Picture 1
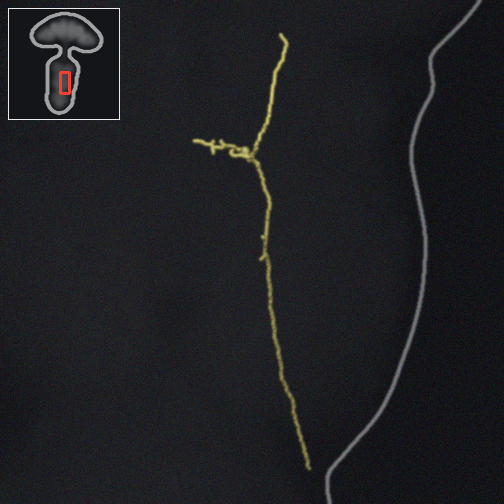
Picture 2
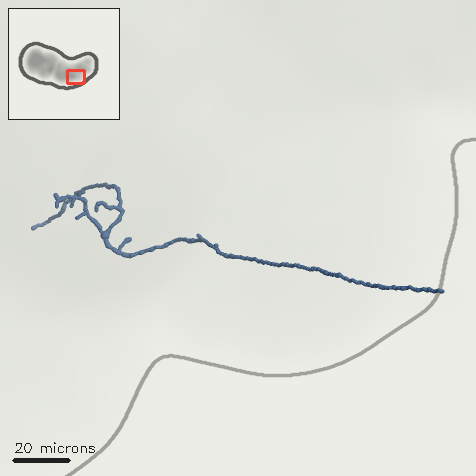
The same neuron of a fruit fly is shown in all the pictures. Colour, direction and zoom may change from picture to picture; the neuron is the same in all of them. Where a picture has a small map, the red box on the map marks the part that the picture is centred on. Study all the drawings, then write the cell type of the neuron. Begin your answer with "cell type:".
cell type: SNpp56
